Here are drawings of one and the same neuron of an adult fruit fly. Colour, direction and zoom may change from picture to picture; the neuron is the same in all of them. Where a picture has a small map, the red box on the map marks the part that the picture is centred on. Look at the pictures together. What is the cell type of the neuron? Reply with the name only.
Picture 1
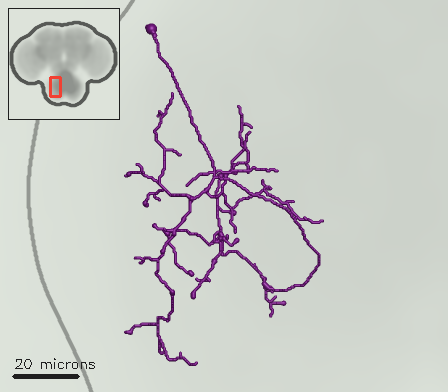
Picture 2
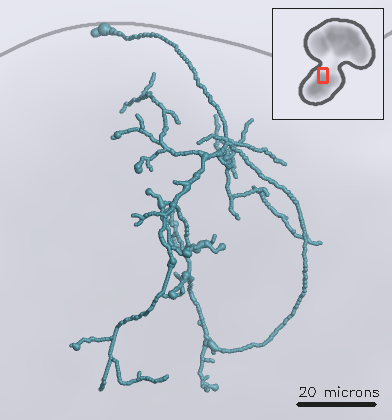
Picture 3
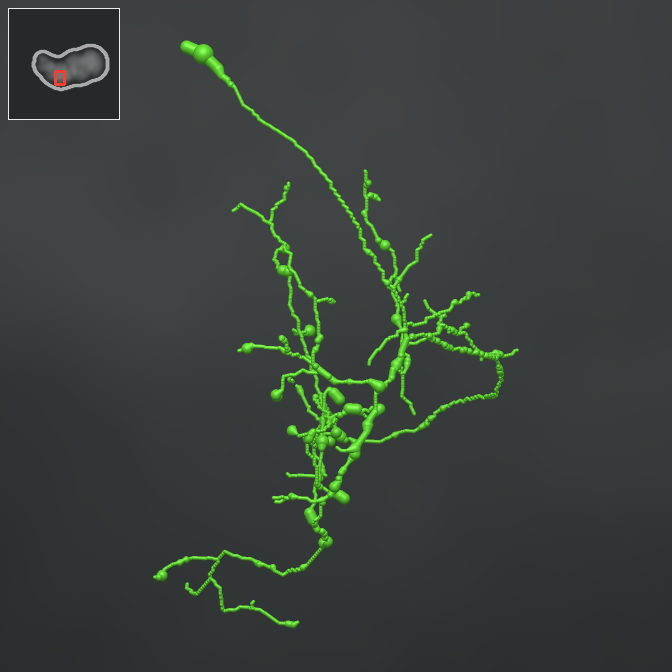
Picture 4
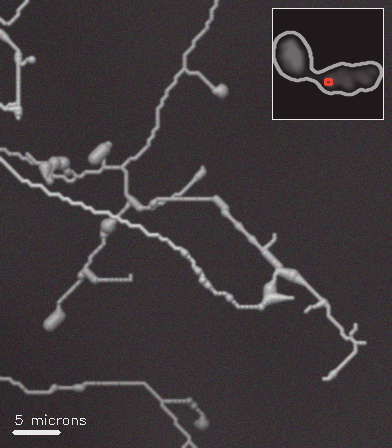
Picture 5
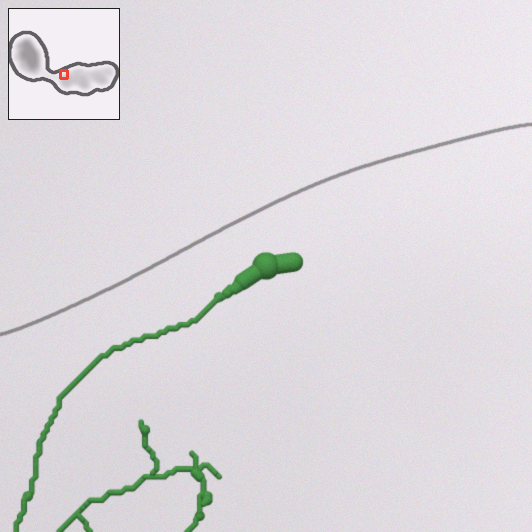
IN09A071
